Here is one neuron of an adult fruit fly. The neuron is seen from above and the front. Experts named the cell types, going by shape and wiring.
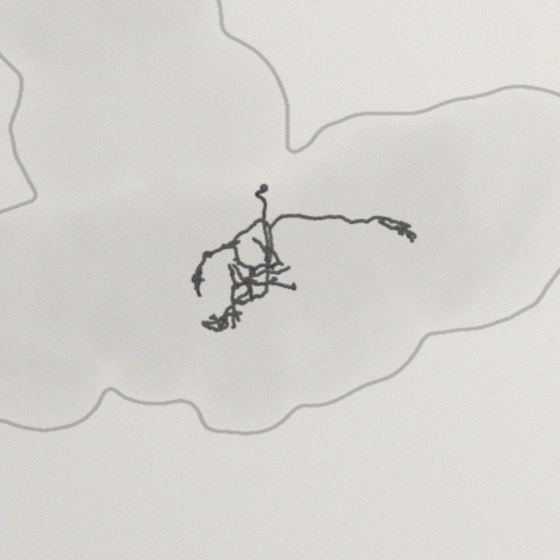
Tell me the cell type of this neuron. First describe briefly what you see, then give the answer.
In this view it is wider than it is tall. It is a central-brain intrinsic neuron. The cell type is CRE099.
